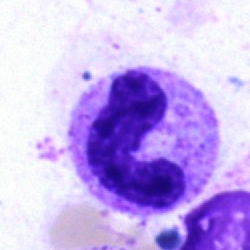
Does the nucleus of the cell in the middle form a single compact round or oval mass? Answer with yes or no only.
No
